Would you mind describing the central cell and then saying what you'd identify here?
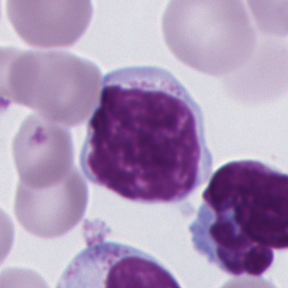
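Taking the central cell feature by feature, its cytoplasm comes first: a pale greyish blue. Above the nucleus, that cytoplasm holds fine pinkish-purple granules. The nucleus itself is one rounded-square mass with no lobes. Its dark purple chromatin is dotted with small paler patches. This is a large granular lymphocyte.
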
